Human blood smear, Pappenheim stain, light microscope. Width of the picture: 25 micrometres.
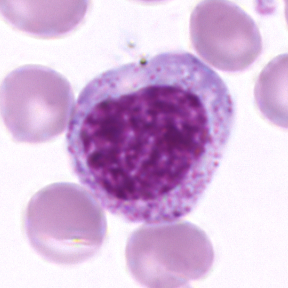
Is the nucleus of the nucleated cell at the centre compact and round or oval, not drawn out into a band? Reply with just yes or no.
Yes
